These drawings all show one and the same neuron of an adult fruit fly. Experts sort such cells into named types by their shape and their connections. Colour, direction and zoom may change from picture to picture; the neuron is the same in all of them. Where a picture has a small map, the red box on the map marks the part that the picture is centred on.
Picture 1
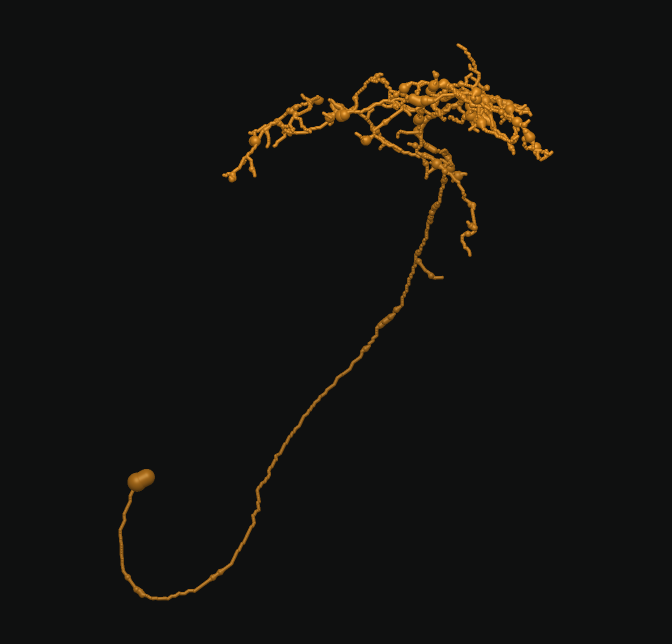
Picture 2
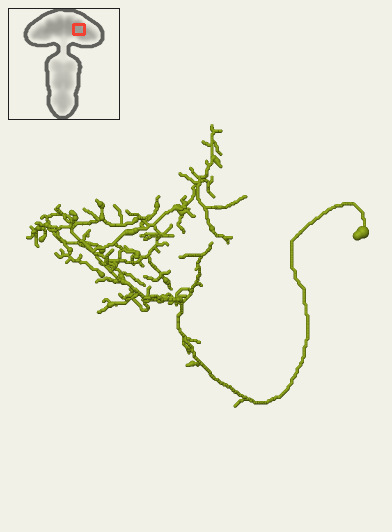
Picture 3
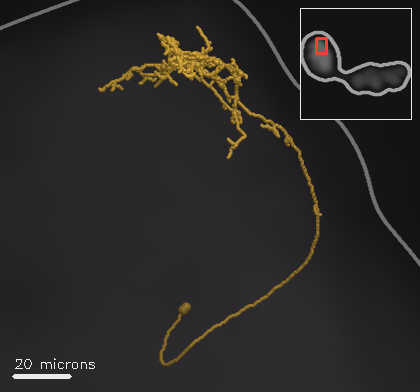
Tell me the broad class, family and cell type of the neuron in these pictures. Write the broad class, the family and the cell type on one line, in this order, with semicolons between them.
central-brain intrinsic neuron; hemilineage SLPpl3; CB1249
